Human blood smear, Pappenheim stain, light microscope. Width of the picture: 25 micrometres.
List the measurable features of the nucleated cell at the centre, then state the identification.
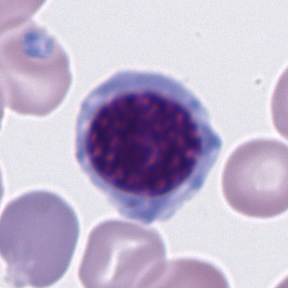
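The outline's slightly angular rather than a smooth circle, and the cell is about 13 micrometres across. The nucleus is round in outline, about 10 micrometres across, with no indentation or lobes, and it fills about 60% of the cell's area. Its chromatin is dark purple and coarsely clumped. You won't see any granules in the cytoplasm. That's a normoblast.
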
